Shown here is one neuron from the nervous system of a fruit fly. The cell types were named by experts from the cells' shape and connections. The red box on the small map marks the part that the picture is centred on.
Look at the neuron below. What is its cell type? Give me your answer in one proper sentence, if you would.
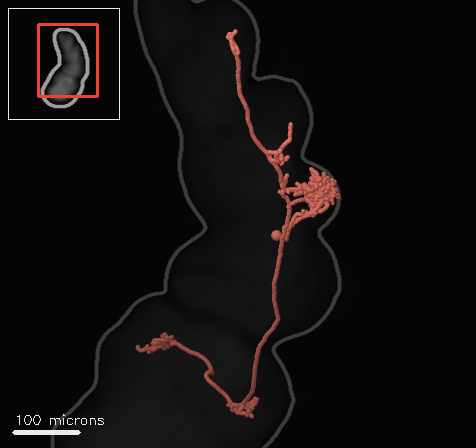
The cell type that this neuron has is AN17A062.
